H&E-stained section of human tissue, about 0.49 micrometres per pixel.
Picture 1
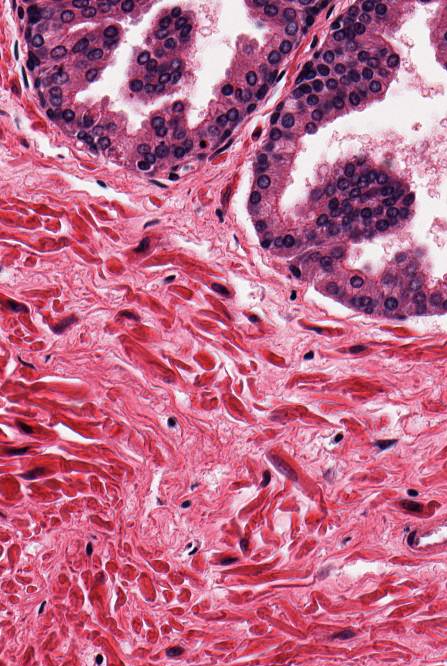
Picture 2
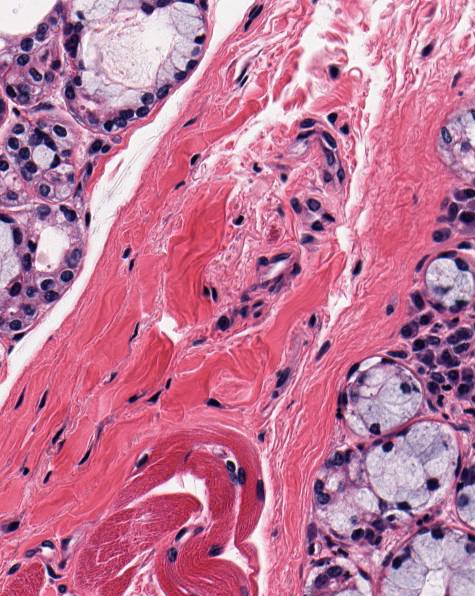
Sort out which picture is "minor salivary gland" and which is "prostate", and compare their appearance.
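So the first one is prostate, and the second is minor salivary gland. In the prostate picture, glandular epithelium sits along the top and stroma takes up the lower two thirds. The epithelial nuclei there are round, dark and fairly uniform. Its stroma is made of bundles of deep pink, spindle-shaped smooth muscle cells heading in many directions, with paler, loose, wispy fibrous tissue in between. The minor salivary gland picture has a broad band of pink fibrous tissue running diagonally from lower left to upper right, with glandular tissue on both sides. Out at the right edge are mucous acini, their cells full of pale, bubbly grey-blue cytoplasm, with flattened nuclei pressed against the base. You won't find fat cells anywhere in that one.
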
